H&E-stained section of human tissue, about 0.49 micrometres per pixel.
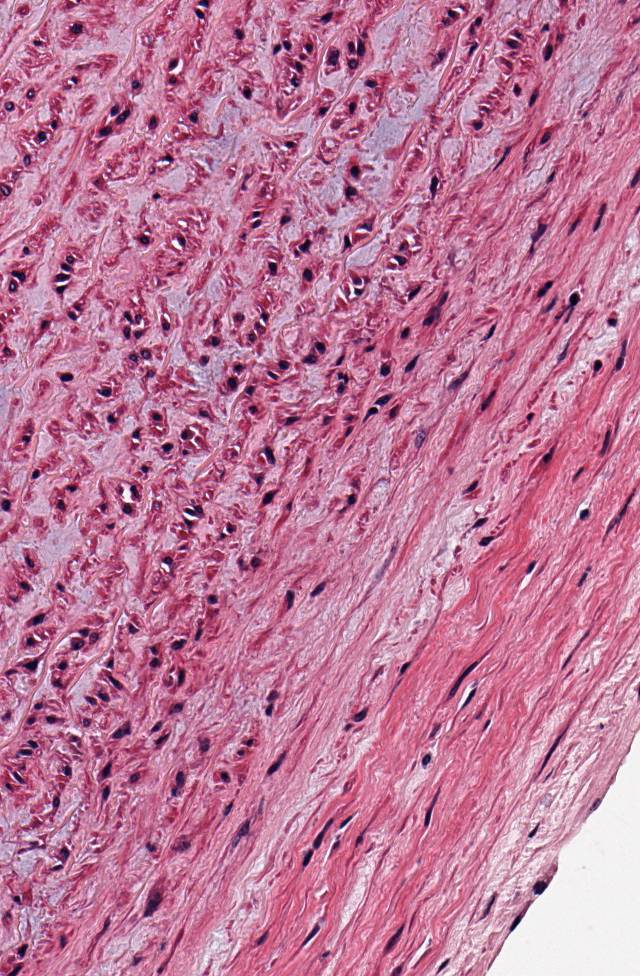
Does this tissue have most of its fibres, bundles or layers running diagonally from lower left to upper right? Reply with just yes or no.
Yes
